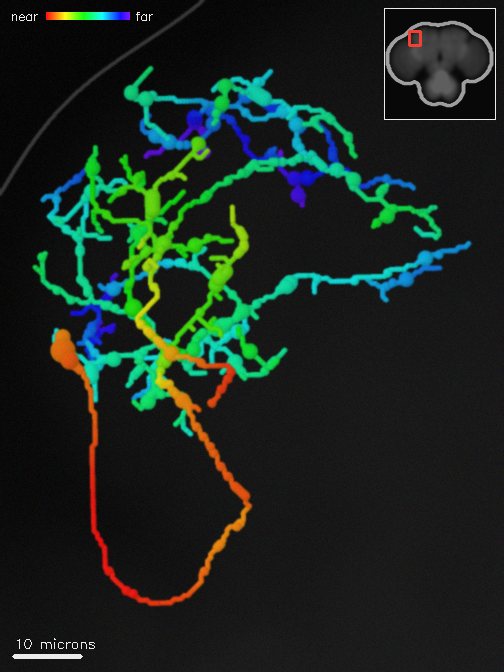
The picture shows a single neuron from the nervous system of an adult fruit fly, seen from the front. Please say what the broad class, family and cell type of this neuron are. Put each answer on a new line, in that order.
central-brain intrinsic neuron
hemilineage LHl1
LHAV4a7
